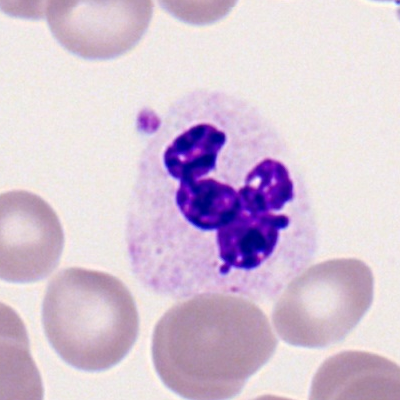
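Segmented neutrophil. Outline smooth, no surface projections. Chromatin dark purple, coarsely clumped. Cytoplasm abundant, pale pink, filled with fine lilac-pink granules.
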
